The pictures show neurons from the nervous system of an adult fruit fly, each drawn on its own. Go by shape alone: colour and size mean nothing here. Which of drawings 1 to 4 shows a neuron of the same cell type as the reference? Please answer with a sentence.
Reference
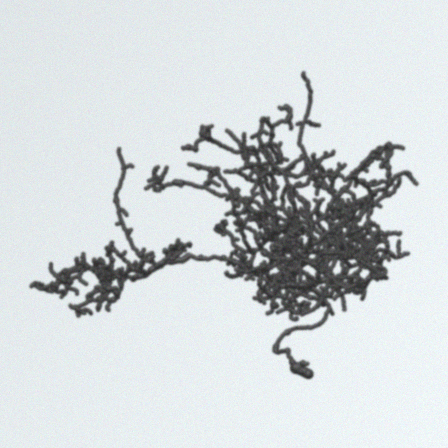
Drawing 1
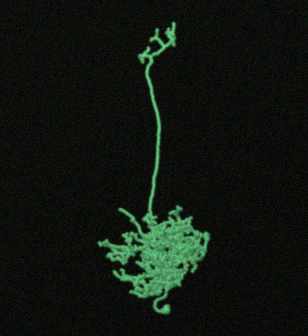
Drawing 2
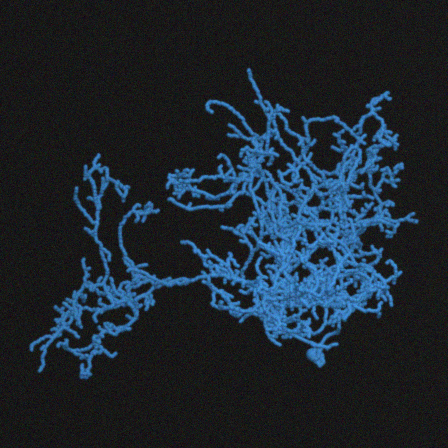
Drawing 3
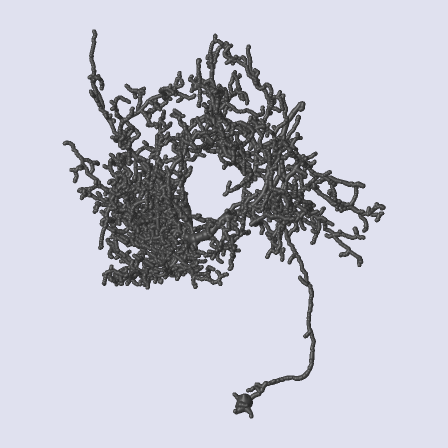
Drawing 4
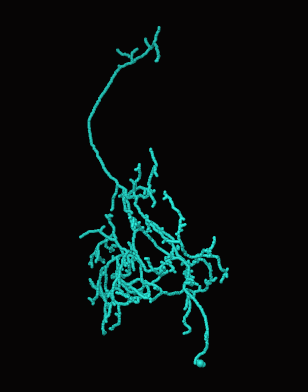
Drawing 2 is of the same cell type.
